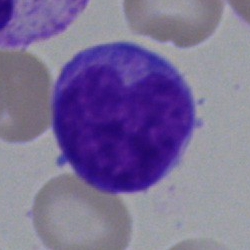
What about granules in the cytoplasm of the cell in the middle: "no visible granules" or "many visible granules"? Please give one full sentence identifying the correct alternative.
What its cytoplasm shows is an absence of visible granules.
